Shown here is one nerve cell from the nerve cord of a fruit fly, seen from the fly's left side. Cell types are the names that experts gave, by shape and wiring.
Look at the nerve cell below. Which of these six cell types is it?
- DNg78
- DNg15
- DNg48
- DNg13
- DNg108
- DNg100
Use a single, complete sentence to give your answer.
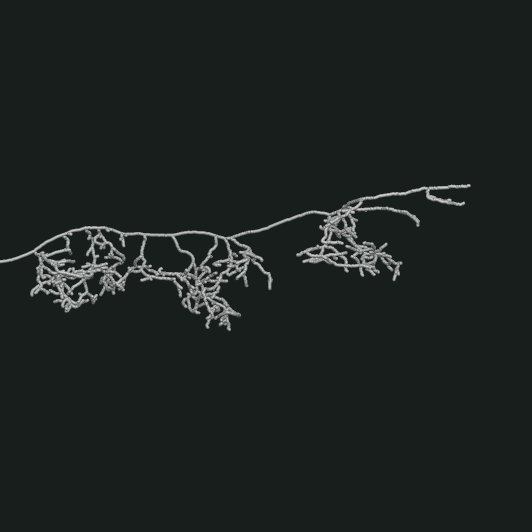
Under cell type classification, the neuron is DNg100.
